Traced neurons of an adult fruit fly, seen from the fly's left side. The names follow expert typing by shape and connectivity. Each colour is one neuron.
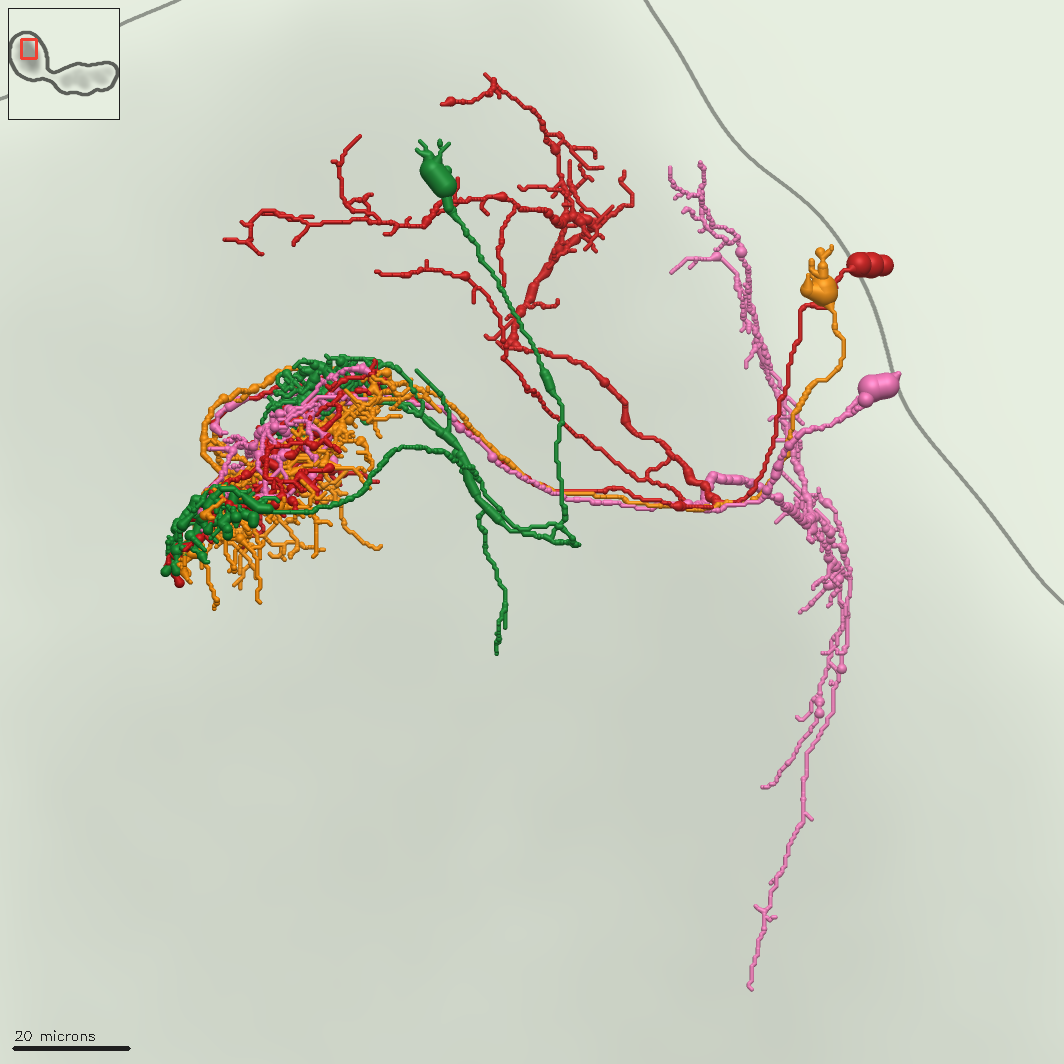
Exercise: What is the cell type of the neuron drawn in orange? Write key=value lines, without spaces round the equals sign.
cell_type=FB7J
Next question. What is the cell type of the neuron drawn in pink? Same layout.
cell_type=FB8B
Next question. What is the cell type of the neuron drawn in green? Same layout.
cell_type=hDeltaD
